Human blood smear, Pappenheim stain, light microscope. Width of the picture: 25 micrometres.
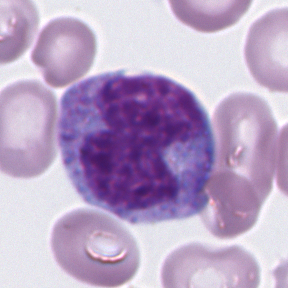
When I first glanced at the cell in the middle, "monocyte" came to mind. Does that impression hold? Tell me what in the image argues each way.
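What settles it is the nucleus, irregular and deeply indented on its right side, plus the many fine purplish granules dusting the greyish-blue cytoplasm.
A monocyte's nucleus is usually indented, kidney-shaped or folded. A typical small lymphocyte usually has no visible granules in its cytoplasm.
So yes, monocyte fits, and typical lymphocyte doesn't. The nucleus fills about 60% of the cell's area.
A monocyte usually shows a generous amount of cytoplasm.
The cytoplasm is palest in the notch of the nucleus on the right, and no distinct vacuoles show in it. The outline is roughly round, with a few blunt, slightly flattened sides.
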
